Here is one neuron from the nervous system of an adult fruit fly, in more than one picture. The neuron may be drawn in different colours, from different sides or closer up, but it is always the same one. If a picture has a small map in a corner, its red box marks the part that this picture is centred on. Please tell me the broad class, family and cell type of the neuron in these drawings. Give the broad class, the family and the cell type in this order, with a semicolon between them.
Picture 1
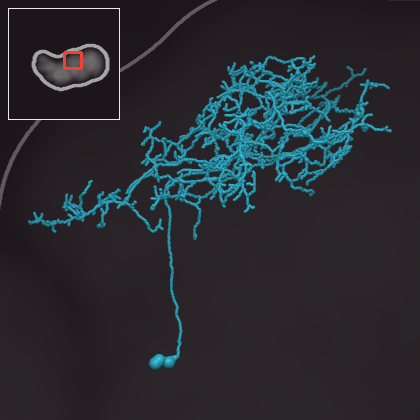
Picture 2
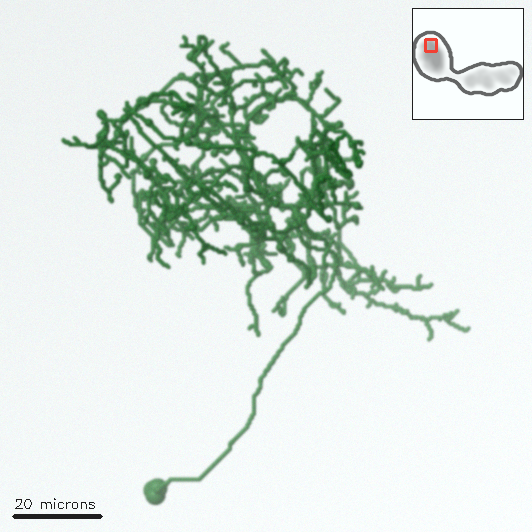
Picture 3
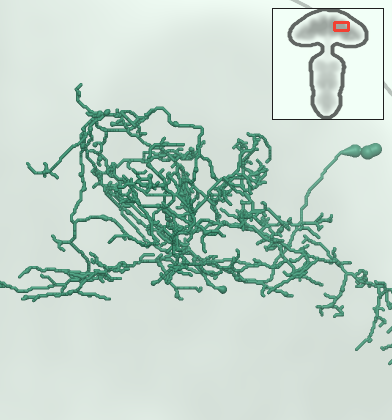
central-brain intrinsic neuron; hemilineage LHa1; CB3319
